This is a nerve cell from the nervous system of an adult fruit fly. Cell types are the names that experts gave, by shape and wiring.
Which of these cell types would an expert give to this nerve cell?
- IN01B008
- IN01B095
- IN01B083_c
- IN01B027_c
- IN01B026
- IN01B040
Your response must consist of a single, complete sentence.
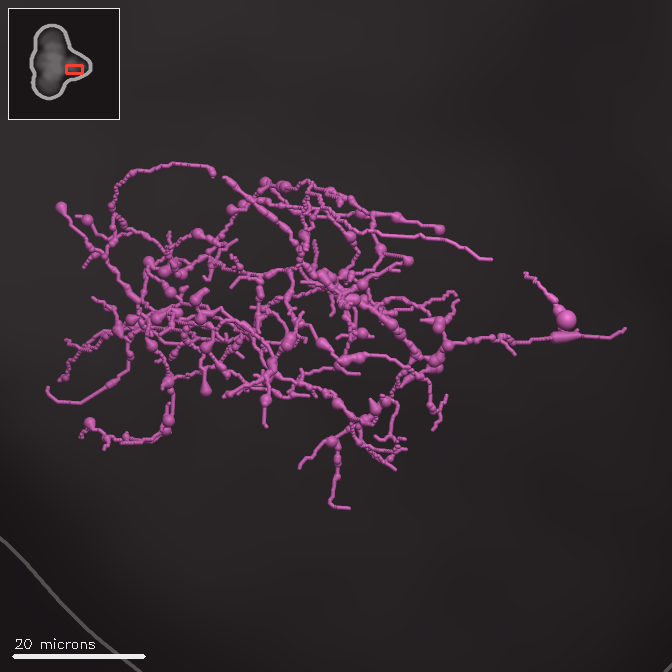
It is as IN01B026 that this nerve cell is typed.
